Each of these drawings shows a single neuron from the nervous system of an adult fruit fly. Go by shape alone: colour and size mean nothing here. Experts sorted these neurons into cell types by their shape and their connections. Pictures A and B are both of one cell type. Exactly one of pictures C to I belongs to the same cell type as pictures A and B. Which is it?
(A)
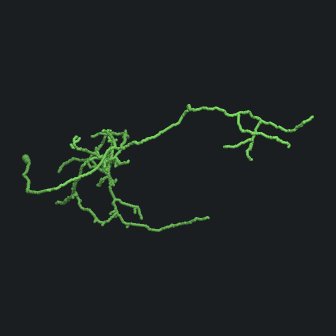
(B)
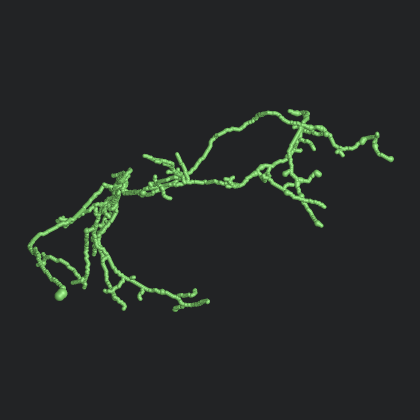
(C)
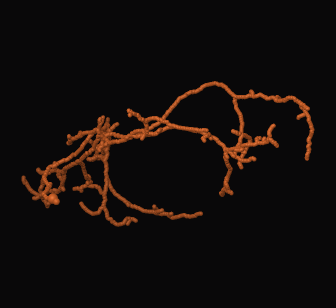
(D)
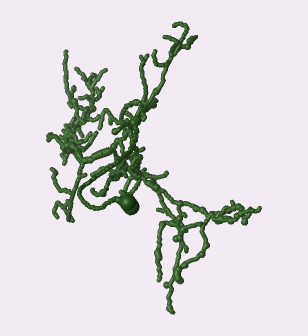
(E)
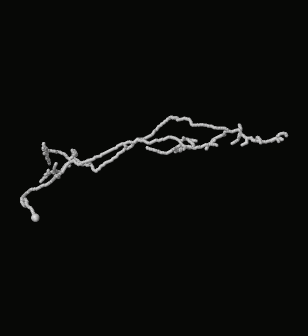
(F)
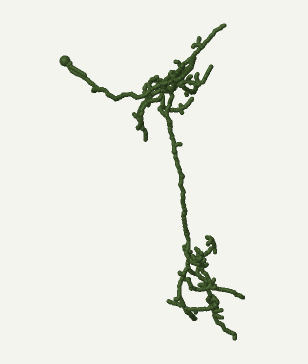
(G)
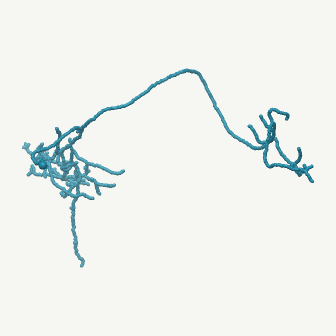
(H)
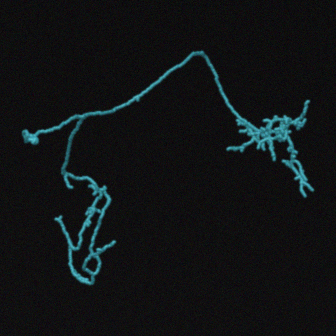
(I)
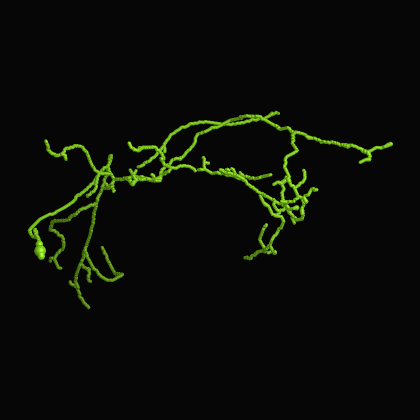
C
